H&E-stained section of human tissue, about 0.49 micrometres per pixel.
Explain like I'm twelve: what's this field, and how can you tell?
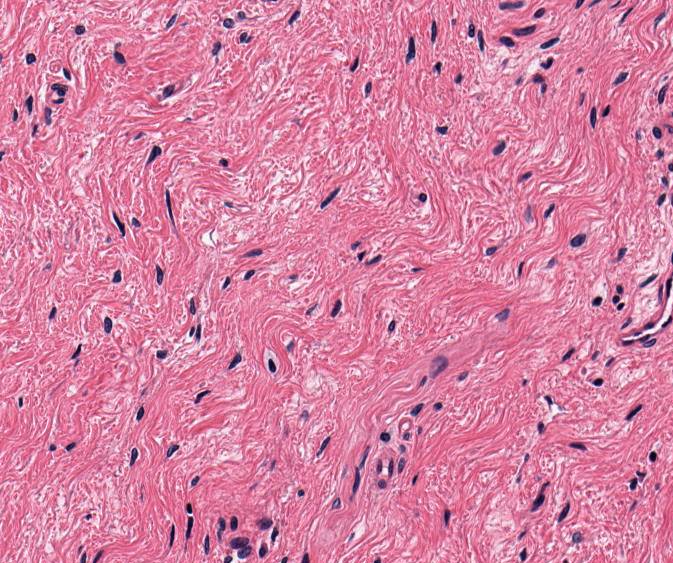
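Field: dense connective tissue. Entire field collagenous stroma; no epithelium. Pink collagen fibres wavy, haphazard, interlacing. Nuclei sparse, fairly evenly scattered, small, dark, spindle-shaped to oval, little visible cytoplasm. Sparse nuclei set it apart from smooth muscle.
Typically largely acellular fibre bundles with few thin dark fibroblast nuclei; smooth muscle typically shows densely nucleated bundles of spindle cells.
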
